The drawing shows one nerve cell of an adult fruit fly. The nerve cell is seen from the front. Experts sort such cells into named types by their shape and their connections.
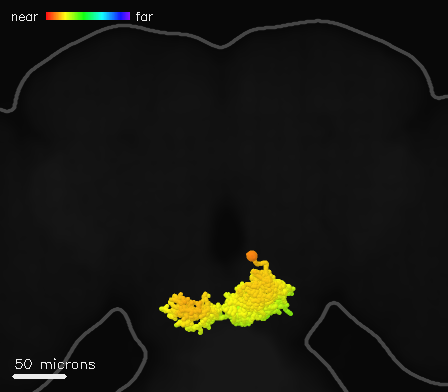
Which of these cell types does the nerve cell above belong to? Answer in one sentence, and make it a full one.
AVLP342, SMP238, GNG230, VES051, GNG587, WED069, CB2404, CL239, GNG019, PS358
In the scheme of cell types, this nerve cell is GNG019.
